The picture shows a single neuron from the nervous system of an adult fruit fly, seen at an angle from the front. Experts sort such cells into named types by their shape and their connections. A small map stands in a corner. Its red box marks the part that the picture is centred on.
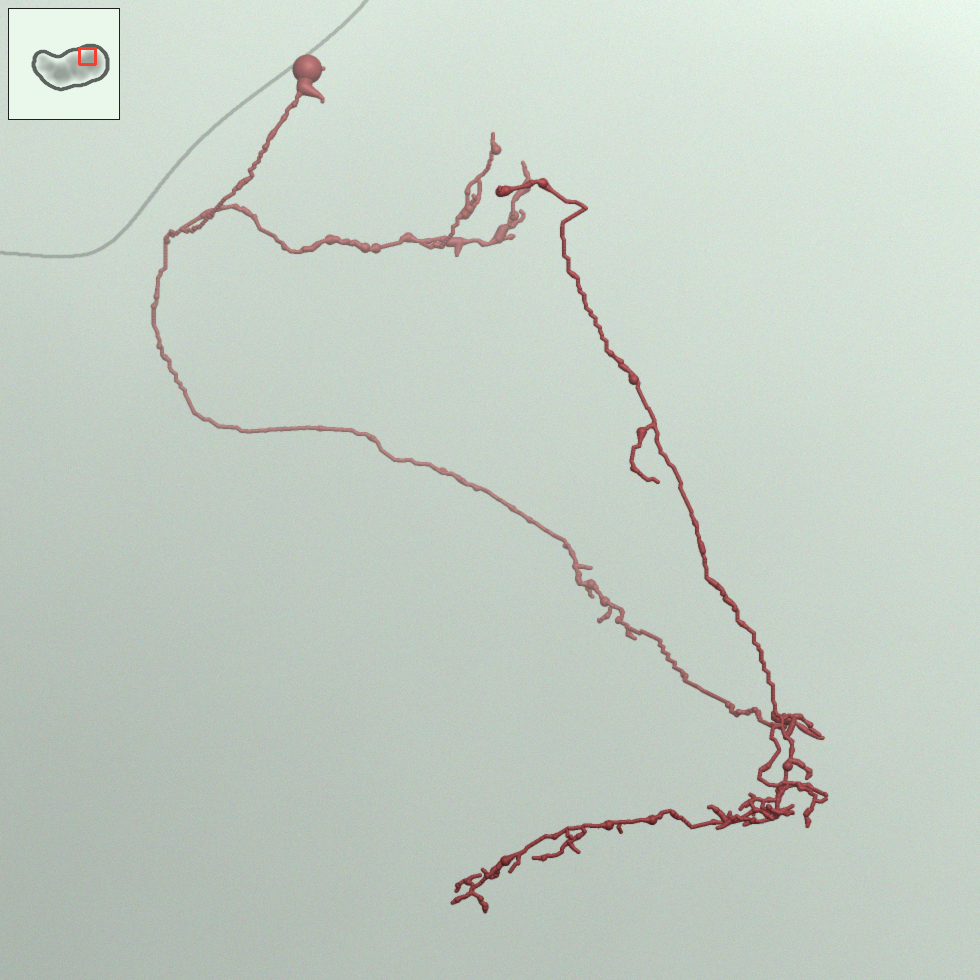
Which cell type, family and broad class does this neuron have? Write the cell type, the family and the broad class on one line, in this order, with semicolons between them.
KCab-p; class Kenyon Cell; central-brain intrinsic neuron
